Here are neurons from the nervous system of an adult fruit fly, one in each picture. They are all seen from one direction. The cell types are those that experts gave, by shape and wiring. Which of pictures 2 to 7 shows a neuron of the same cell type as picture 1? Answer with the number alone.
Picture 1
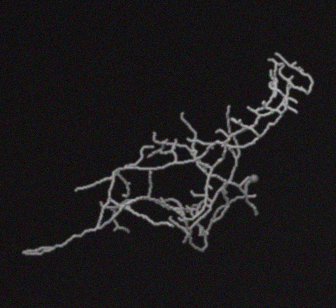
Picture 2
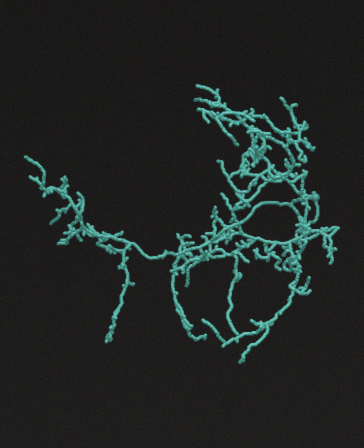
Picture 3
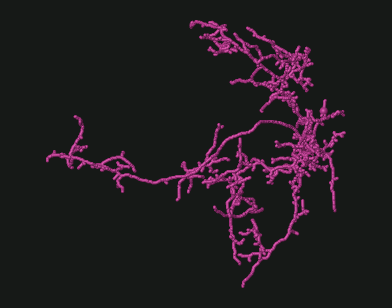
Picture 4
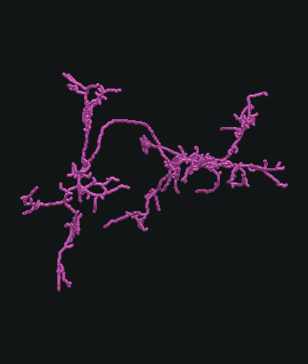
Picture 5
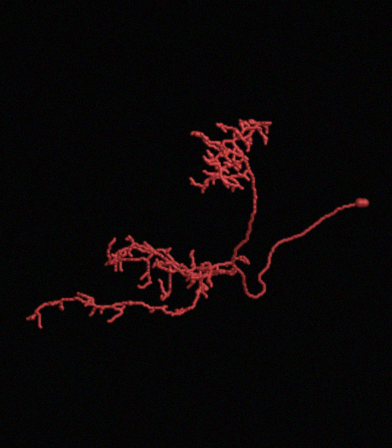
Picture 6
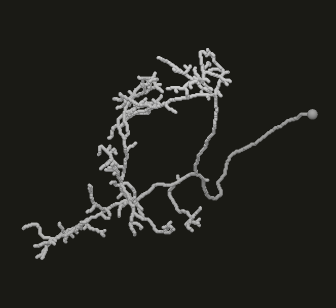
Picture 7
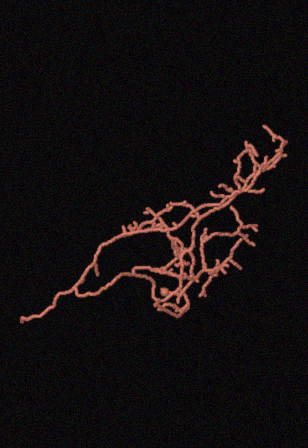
7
